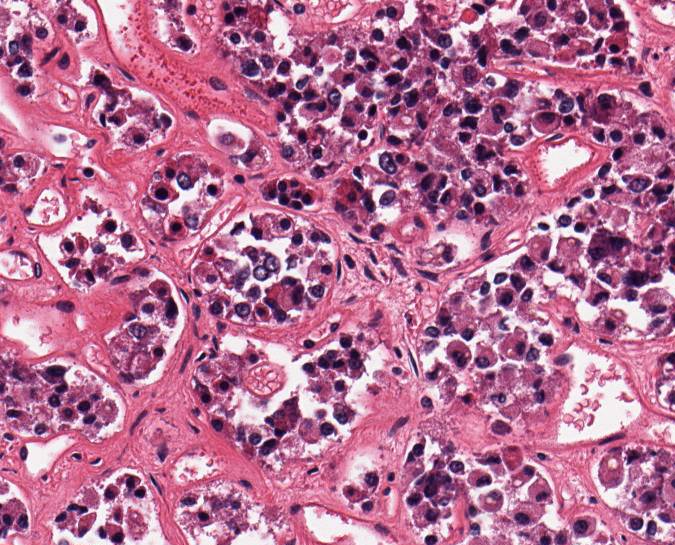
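Pituitary. Septa consist of bands of eosinophilic collagen with scattered spindle-shaped nuclei. Cells within the nests are loosely cohesive, clear gaps separating many of them. Round, dark, hyperchromatic nuclei occur in many nest cells. The nest cells form no glands with a lined central lumen.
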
